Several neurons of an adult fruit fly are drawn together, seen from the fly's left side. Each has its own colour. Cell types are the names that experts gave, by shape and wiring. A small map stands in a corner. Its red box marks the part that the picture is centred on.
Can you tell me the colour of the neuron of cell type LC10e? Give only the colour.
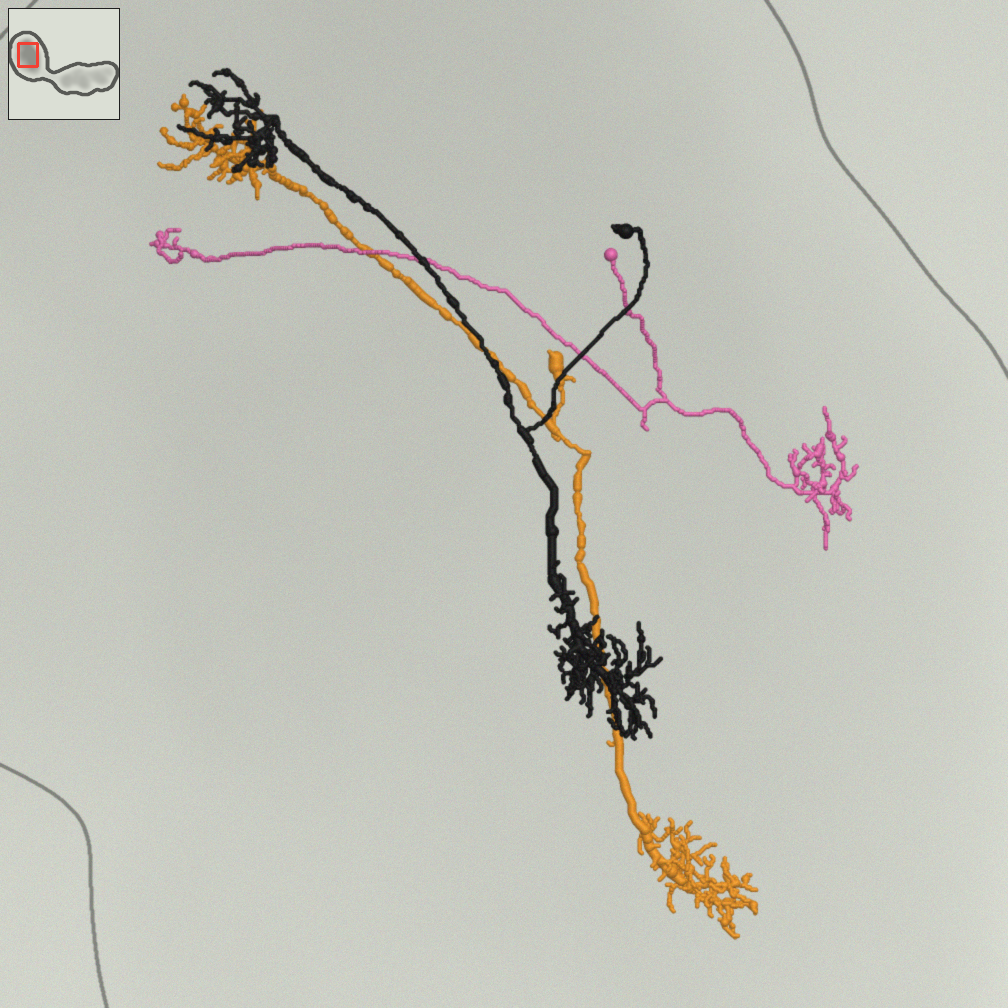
pink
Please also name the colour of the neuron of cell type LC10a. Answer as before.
orange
